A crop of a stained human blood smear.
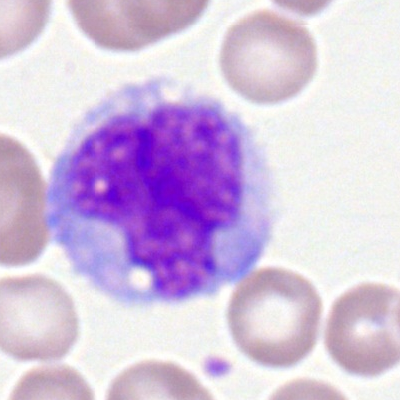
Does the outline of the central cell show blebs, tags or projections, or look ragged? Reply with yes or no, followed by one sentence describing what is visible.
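Yes. The cell is roughly round with a slightly ragged, uneven border, most marked along the top.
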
